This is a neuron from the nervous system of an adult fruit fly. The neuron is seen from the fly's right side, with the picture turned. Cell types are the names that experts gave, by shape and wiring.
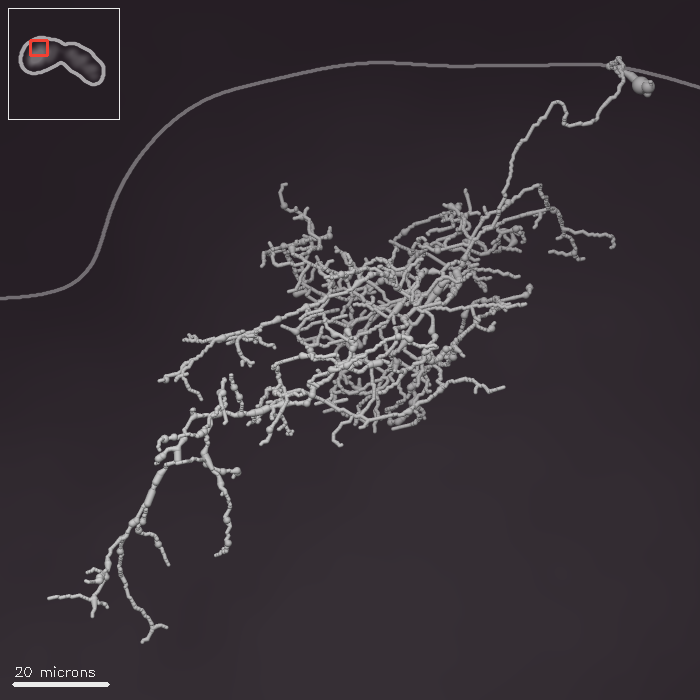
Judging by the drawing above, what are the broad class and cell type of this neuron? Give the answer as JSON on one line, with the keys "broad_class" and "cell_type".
{"broad_class": "central-brain intrinsic neuron", "cell_type": "GNG235"}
